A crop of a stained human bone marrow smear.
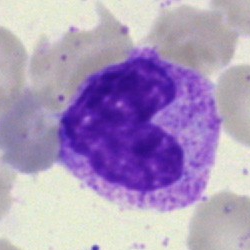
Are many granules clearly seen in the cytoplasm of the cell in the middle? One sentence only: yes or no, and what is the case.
Yes, it is many visible granules that the cytoplasm of this cell contains.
